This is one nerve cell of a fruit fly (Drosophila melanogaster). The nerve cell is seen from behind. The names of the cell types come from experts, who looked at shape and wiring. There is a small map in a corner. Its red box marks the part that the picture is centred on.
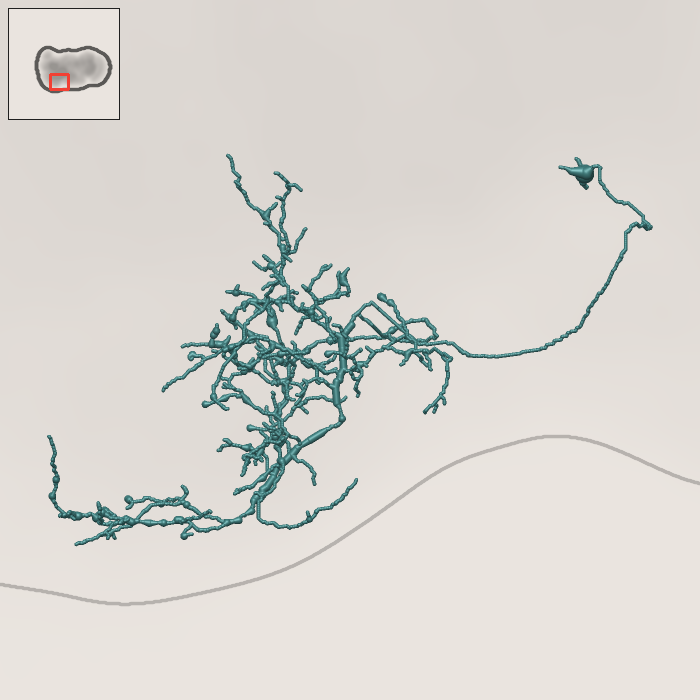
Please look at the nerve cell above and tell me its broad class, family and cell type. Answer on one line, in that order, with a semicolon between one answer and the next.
nerve-cord intrinsic neuron; hemilineage 01A; IN01A056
